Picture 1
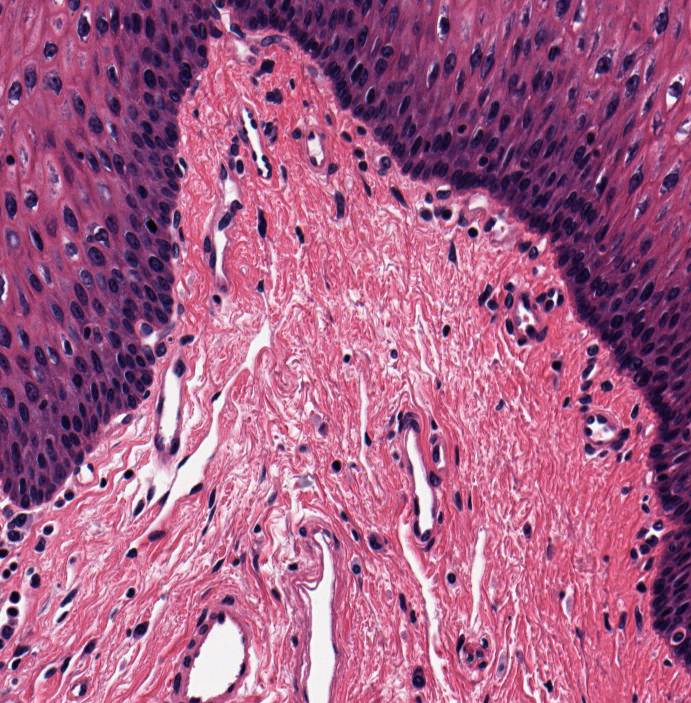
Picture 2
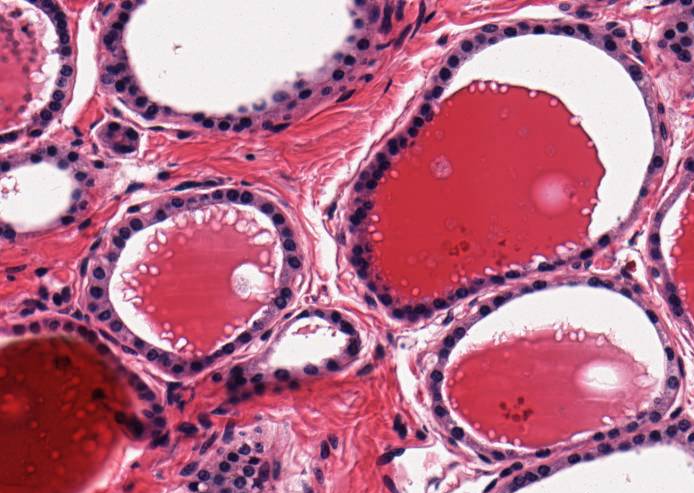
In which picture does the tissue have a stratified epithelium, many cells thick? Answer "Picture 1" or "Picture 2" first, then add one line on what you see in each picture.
Picture 1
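Picture 1: The epithelium is stratified squamous, made of many layers of cells.
Picture 2: Each follicle is lined by a single layer of cuboidal cells with round dark nuclei.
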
